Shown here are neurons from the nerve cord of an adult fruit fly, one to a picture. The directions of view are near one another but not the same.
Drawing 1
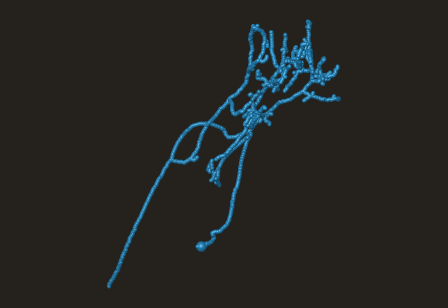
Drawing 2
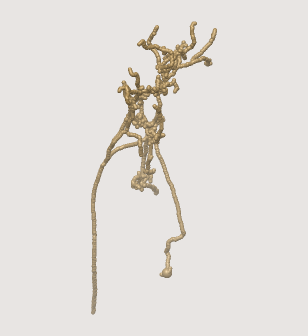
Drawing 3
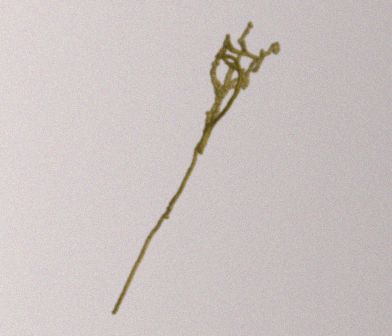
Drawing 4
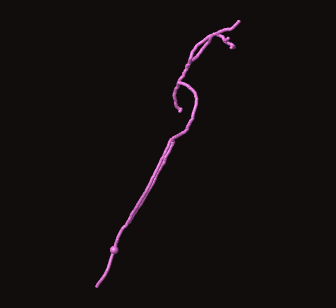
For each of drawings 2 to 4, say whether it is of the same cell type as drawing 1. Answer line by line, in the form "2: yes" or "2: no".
2: yes
3: no
4: no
